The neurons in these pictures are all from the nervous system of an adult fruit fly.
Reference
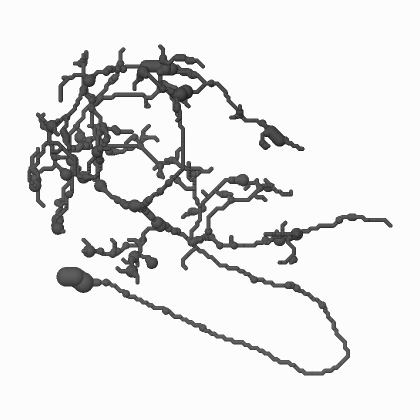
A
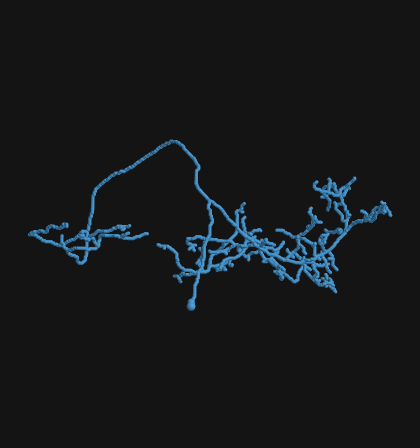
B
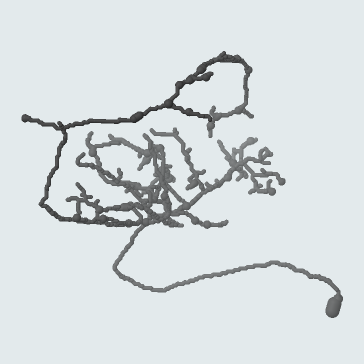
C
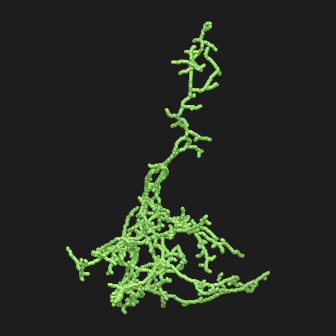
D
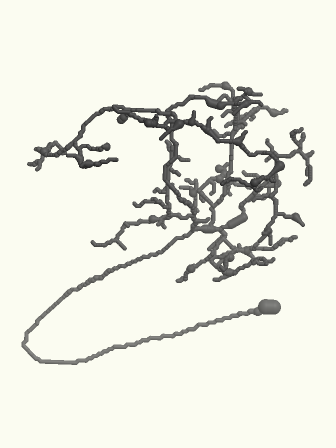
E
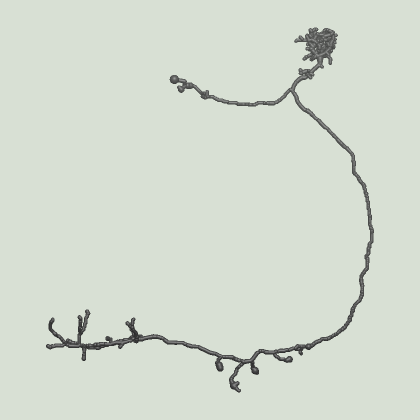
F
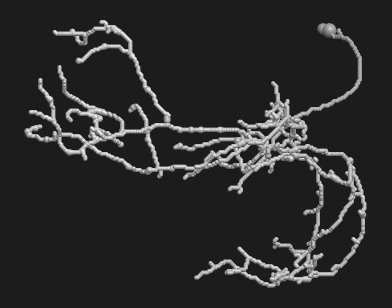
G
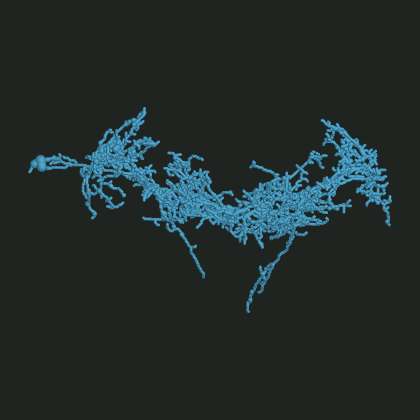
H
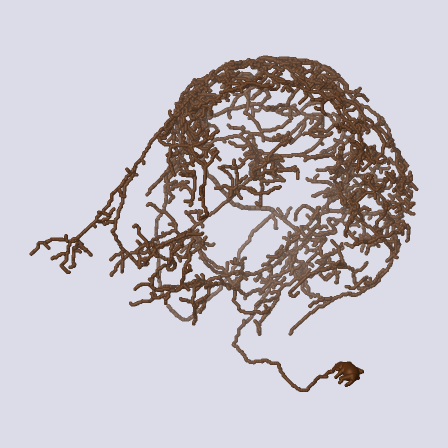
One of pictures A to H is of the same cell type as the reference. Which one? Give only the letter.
D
